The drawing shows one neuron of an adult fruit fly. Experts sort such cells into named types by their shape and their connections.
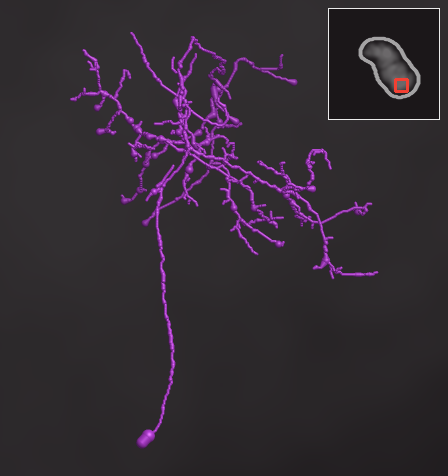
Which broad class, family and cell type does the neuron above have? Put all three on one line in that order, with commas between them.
central-brain intrinsic neuron, hemilineage VPNp1_medial, PVLP133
